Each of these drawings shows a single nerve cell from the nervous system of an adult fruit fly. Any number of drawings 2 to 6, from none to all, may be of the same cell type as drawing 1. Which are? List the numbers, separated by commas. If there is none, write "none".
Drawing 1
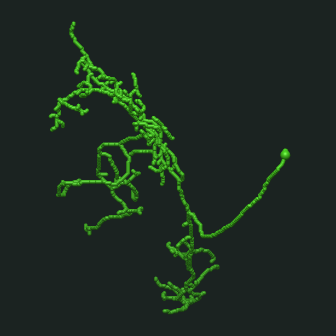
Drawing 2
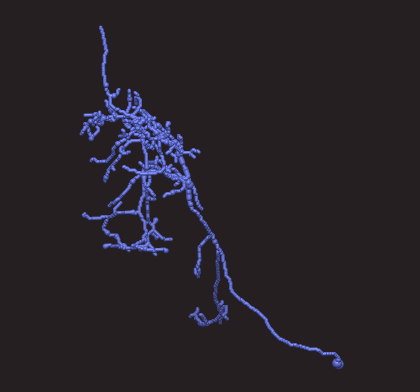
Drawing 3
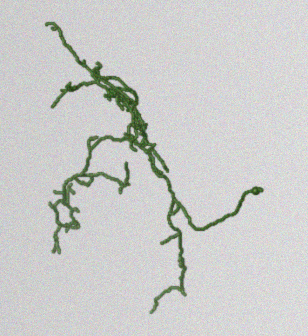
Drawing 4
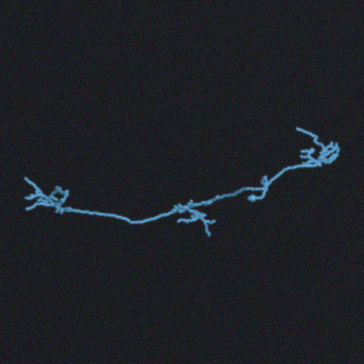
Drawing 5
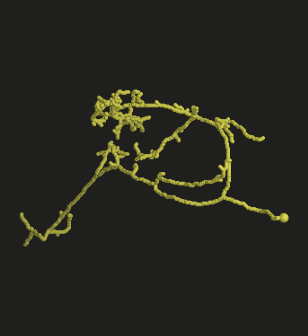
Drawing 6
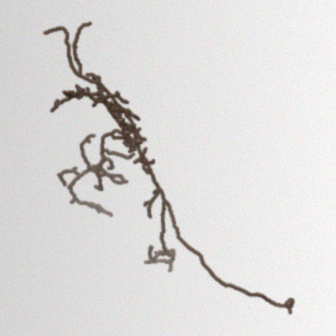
2, 3, 6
